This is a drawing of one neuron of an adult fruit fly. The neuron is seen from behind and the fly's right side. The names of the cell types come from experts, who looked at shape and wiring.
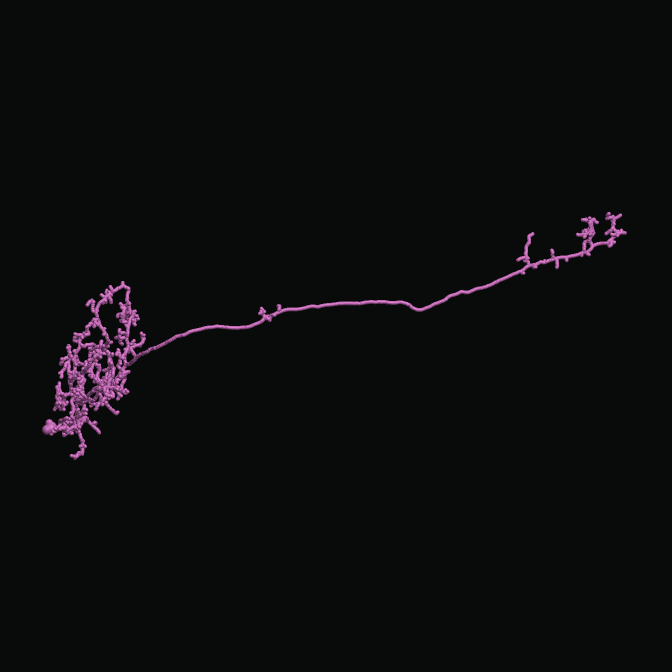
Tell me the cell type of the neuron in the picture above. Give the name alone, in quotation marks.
"TmY10"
